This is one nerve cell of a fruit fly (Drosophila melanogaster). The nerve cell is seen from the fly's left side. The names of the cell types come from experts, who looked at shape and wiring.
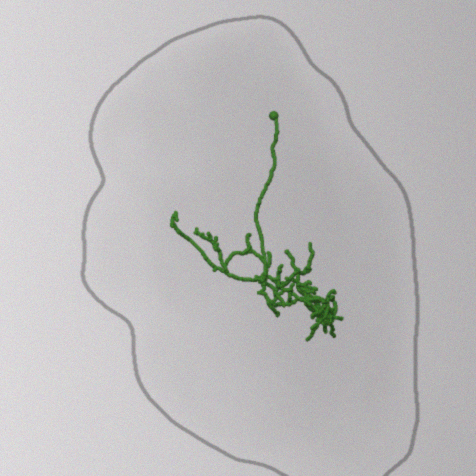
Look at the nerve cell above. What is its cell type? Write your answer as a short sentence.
The cell type is WED096.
